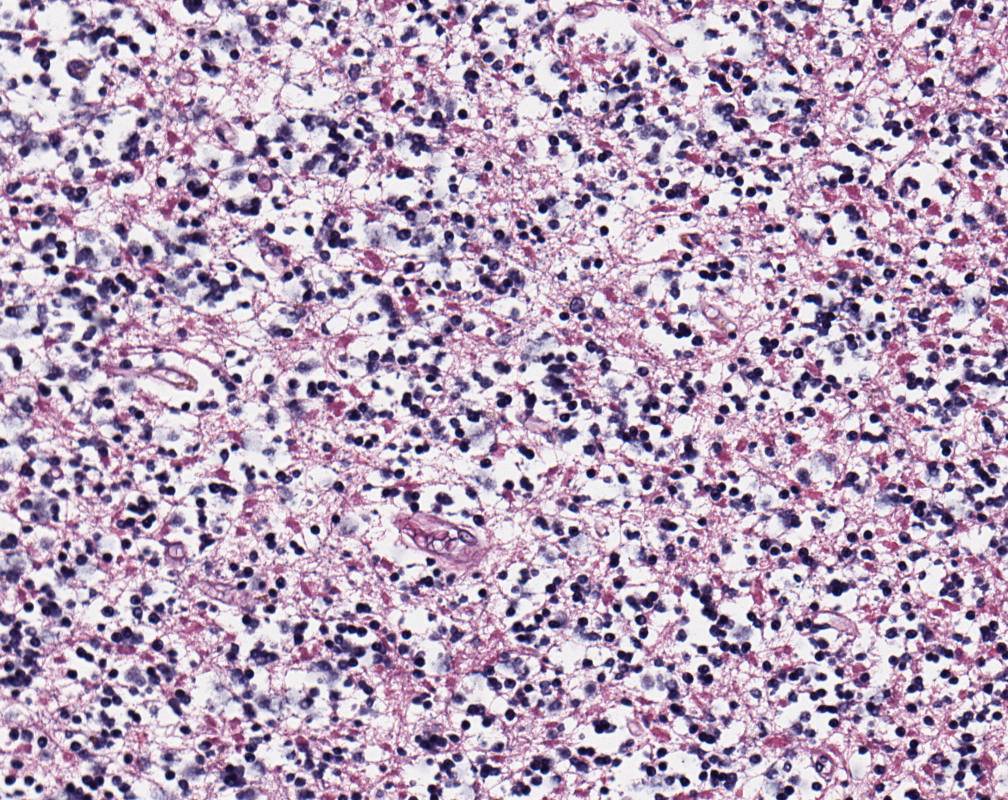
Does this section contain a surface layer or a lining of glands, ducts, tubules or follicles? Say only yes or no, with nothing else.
No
